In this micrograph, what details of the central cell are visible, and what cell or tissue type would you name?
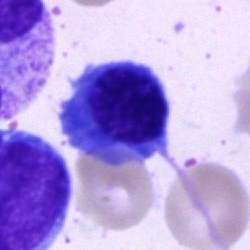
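Along the left edge I can see ragged projections, so the outline is irregular. The cytoplasm stains a deep blue, and I can't find any granules in it. There's also a thin tail of cytoplasm reaching out toward the lower right. This cell is an erythroblast.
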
